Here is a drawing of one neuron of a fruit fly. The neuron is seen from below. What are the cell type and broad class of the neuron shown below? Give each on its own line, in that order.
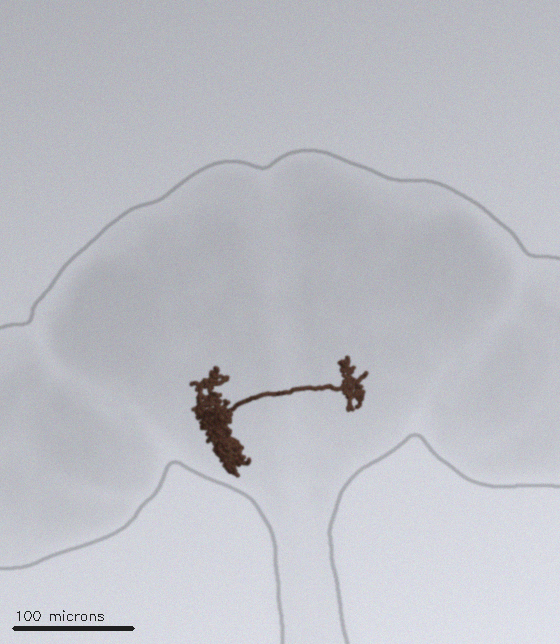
GNG524
central-brain intrinsic neuron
